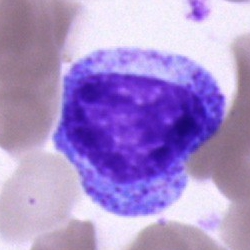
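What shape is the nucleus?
Broad at the top, narrowing toward the bottom.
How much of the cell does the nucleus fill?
Most of it.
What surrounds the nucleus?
A complete cytoplasmic rim holding fine scattered purple granules.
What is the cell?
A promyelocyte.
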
